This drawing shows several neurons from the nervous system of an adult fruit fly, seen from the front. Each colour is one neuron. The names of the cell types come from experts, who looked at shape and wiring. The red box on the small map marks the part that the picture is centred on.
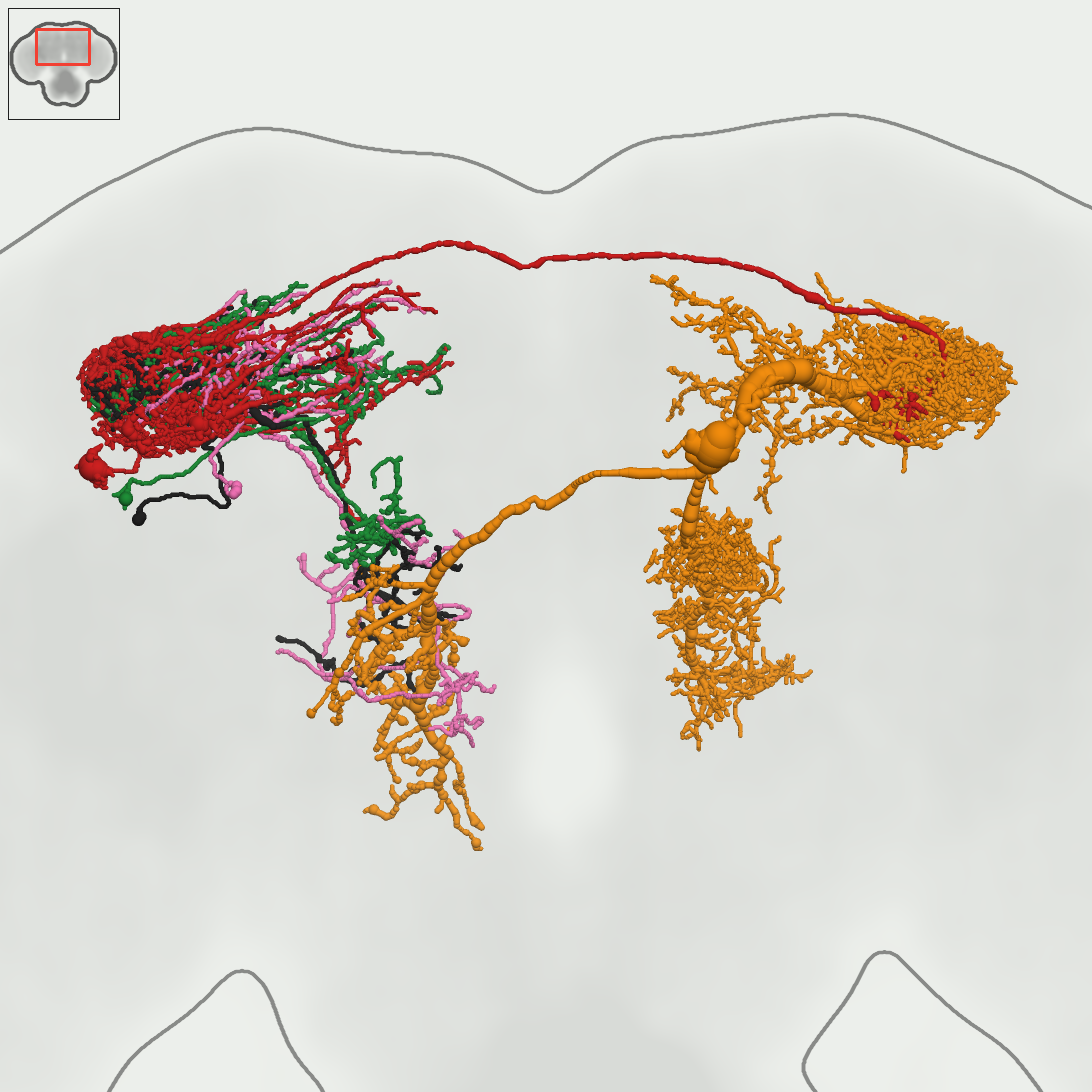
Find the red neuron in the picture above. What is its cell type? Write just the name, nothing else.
TuTuA_2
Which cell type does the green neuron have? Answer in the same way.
AOTU029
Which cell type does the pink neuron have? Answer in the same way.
AOTU028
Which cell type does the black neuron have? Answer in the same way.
AOTU027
